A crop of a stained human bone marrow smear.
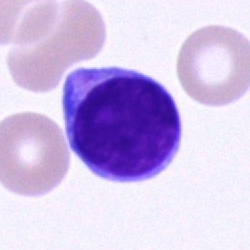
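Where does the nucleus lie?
Off-centre toward the lower right, leaving most of the cytoplasm at the upper left.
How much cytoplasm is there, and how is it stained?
Scant, only a thin rim around most of the nucleus, and stained blue.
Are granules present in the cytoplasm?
None are visible.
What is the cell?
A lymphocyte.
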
